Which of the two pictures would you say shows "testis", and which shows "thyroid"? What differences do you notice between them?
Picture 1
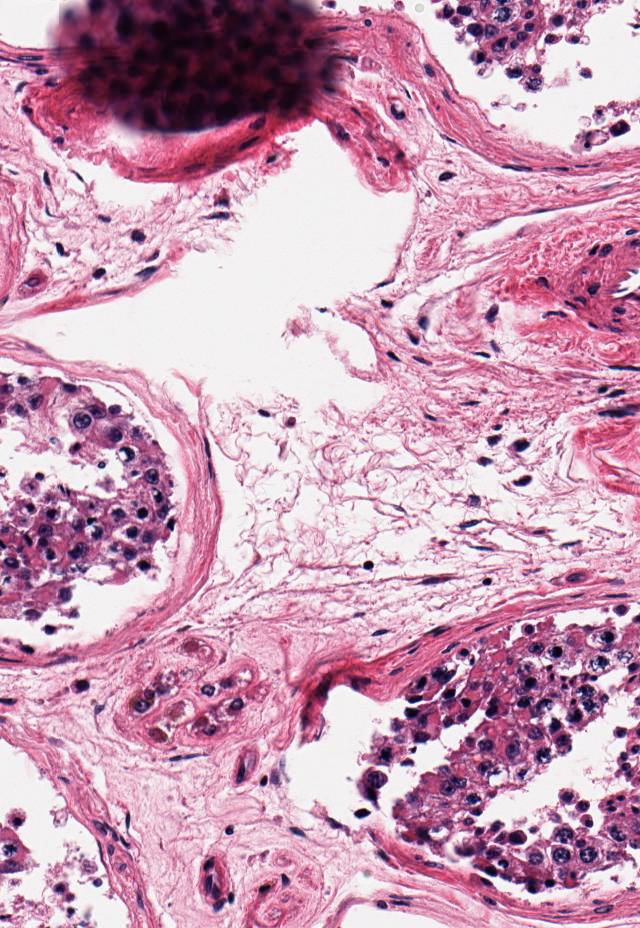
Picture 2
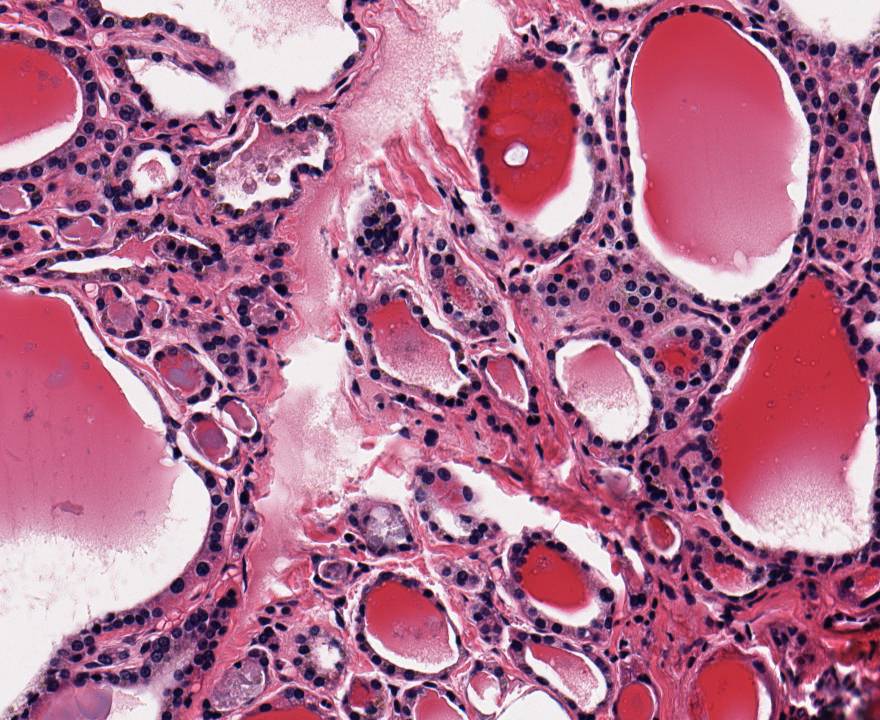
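In this pair, testis is in picture 1 and thyroid in picture 2. In the testis, rounded cross-sections of cell-filled tubules are each bounded by a thin wavy pink fibrous layer with flattened, elongated nuclei. In the thyroid, closed round to oval follicles of widely varying size have lumens mostly filled with homogeneous, glassy, pink-red eosinophilic material.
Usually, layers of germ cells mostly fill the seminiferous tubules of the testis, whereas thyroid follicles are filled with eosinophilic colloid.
The tissue between them also differs: a wide central band of loose, pale, wispy stroma separates the testis tubules, whereas a band of pale pink fibrous connective tissue runs roughly vertically through the middle of the thyroid field.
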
